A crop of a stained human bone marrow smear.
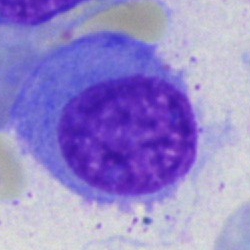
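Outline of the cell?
Roughly round, with small irregular projections along the lower edge.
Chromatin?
Coarsely clumped: dark purple masses with small paler gaps between them.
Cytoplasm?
Blue, forming its widest band on the left side of the nucleus.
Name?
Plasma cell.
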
